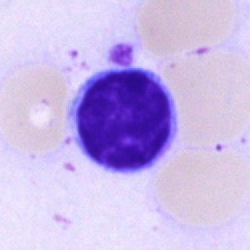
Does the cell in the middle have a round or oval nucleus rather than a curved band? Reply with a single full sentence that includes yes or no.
Yes, a round or oval nucleus, compact and not band-shaped, is present in the cell.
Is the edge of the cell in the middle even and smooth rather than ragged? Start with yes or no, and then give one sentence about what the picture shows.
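Yes. The cell outline is round and smooth.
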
